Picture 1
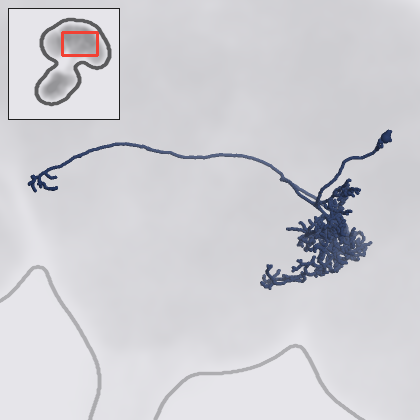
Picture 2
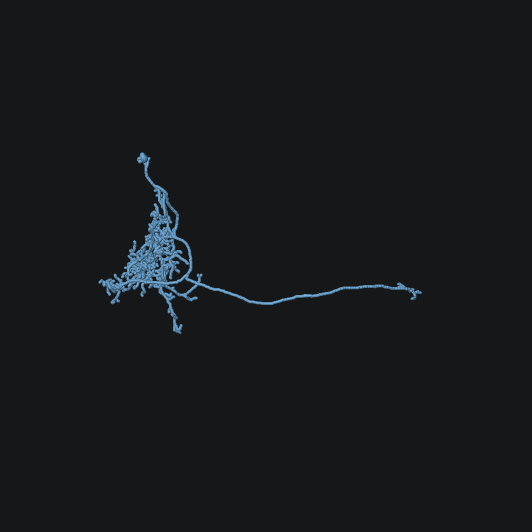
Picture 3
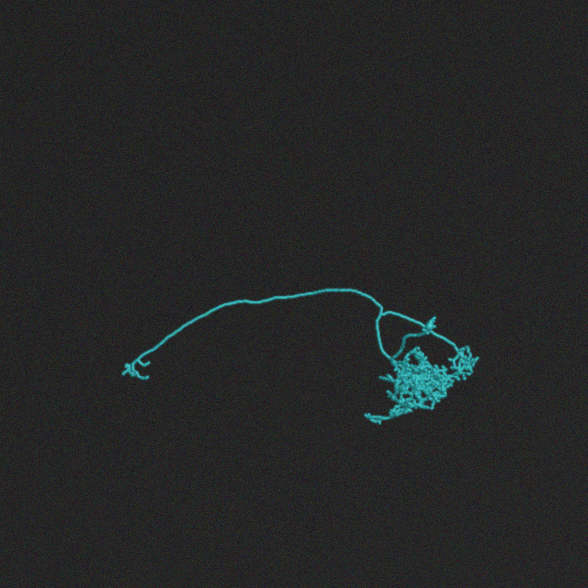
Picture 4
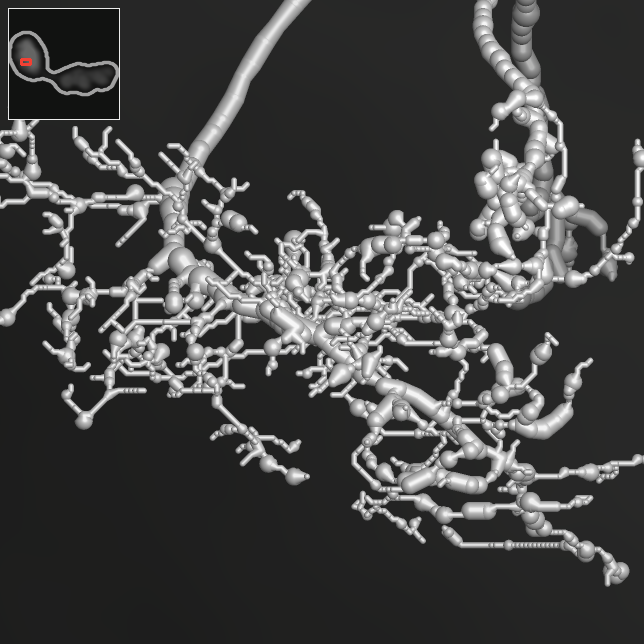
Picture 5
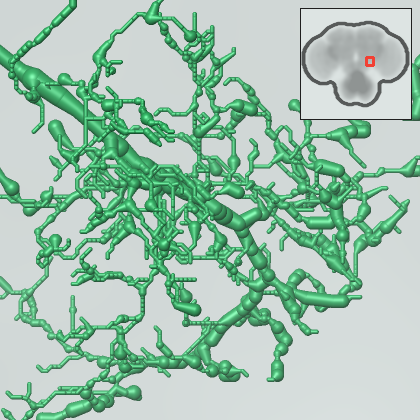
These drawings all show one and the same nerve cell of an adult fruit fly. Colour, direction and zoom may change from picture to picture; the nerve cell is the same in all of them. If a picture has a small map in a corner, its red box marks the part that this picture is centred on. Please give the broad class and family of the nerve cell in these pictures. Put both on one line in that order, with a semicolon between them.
central-brain intrinsic neuron; hemilineage ALl1_ventral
